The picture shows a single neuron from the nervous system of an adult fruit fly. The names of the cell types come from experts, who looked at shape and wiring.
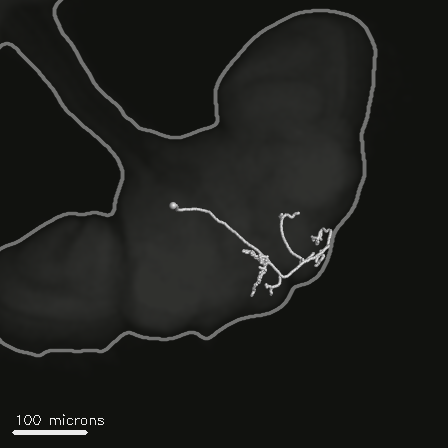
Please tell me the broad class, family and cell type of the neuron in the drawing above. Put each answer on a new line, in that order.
central-brain intrinsic neuron
hemilineage SMPp&v1_ventral
SMP590_b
